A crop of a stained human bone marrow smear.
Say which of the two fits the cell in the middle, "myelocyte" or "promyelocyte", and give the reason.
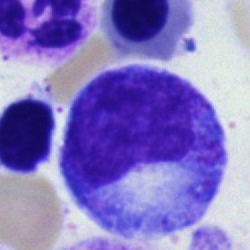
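This is a promyelocyte. The deciding feature is its blue-stained cytoplasm.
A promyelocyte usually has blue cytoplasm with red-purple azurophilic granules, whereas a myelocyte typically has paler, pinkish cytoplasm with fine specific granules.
The nucleus fills the upper part of the cell, and its lower border is indented. In that indentation, just below the nucleus, lies a pale, nearly colourless zone, and a few fine purple granules are scattered through the cytoplasm.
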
